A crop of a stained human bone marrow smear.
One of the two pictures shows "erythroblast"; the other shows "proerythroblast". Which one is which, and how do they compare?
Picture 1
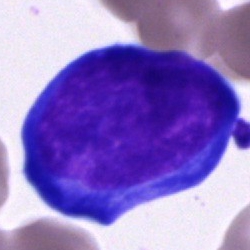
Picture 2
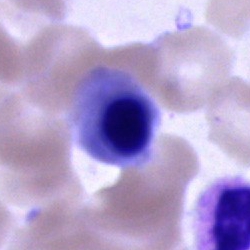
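Picture 1: proerythroblast. Picture 2: erythroblast. Outline: picture 1 broadly oval, edges slightly angular and uneven, a small round blue bleb jutting from the right edge; picture 2 rounded and smooth, no surface projections. Chromatin: picture 1 fine and evenly spread, no coarse clumps; picture 2 very dark and dense throughout the nucleus. Nucleoli: none visible in picture 2.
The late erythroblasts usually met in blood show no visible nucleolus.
Nucleus position: picture 2 off-centre, toward the right side of the cell. Cytoplasm: picture 1 deep blue, rim widest along the lower edge, no granules; picture 2 blue, a moderate rim around the nucleus.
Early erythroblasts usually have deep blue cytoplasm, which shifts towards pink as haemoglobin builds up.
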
